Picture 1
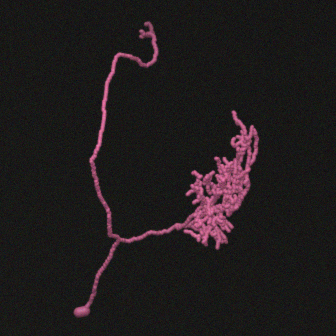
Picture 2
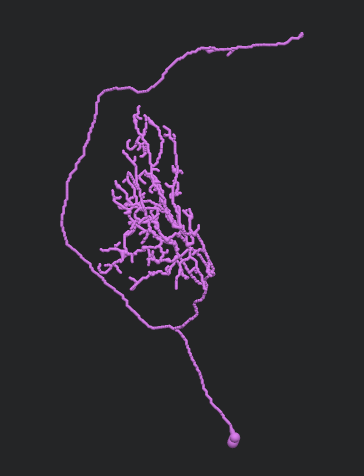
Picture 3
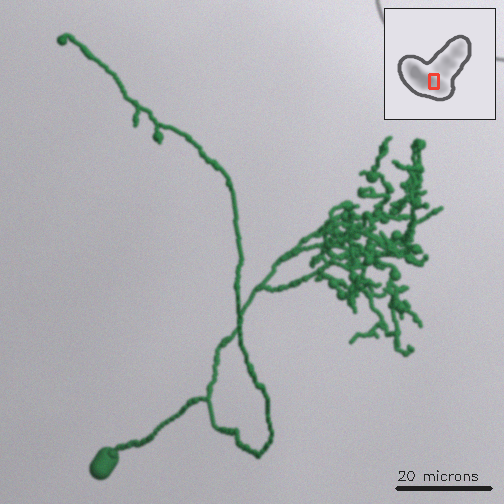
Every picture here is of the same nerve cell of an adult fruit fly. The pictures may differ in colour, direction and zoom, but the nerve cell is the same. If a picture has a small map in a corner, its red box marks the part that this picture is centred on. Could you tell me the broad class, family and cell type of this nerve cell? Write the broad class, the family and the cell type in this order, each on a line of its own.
visual projection neuron
LC
LC20b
